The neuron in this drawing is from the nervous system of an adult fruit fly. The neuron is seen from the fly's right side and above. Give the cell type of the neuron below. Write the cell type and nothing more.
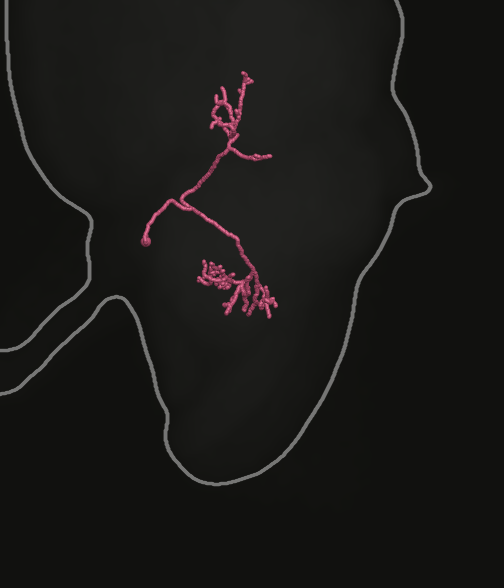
LC40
